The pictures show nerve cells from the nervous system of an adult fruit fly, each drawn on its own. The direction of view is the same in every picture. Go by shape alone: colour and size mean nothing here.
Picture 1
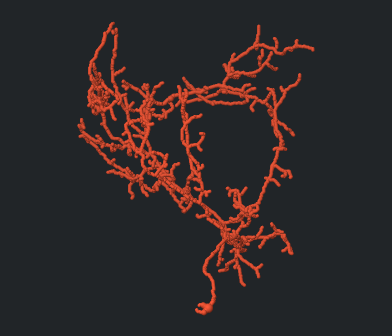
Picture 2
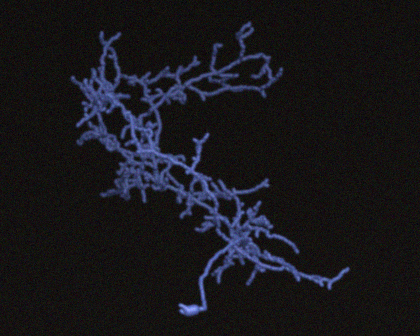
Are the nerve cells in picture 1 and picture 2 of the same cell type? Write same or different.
same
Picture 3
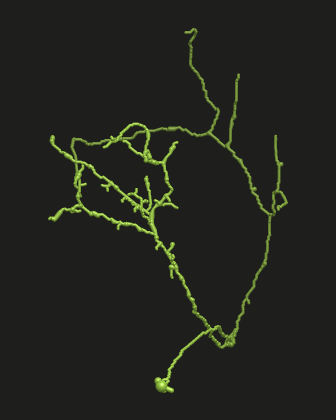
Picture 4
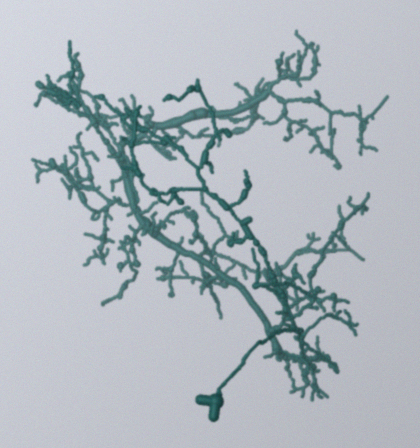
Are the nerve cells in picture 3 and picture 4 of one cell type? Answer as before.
different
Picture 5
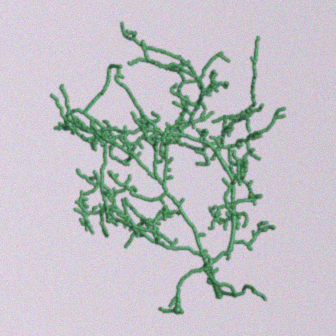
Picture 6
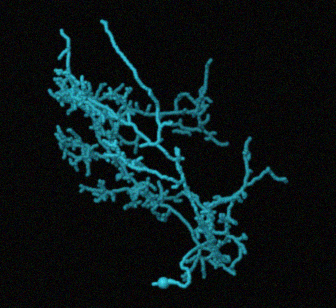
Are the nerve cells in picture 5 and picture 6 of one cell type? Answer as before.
different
